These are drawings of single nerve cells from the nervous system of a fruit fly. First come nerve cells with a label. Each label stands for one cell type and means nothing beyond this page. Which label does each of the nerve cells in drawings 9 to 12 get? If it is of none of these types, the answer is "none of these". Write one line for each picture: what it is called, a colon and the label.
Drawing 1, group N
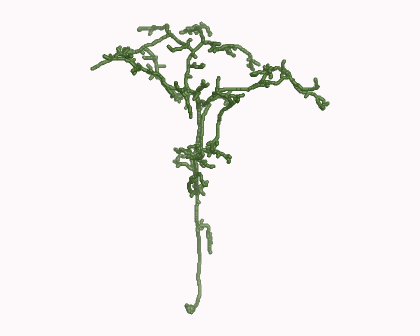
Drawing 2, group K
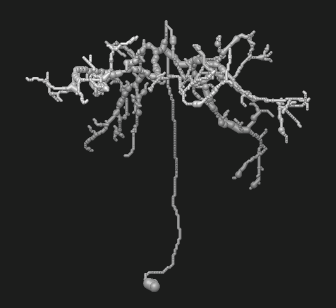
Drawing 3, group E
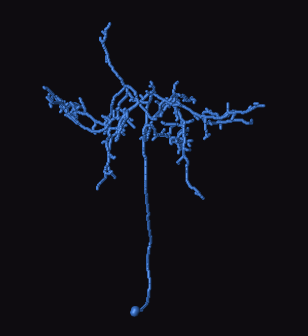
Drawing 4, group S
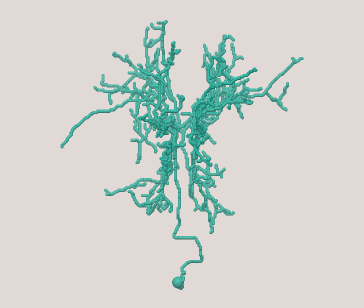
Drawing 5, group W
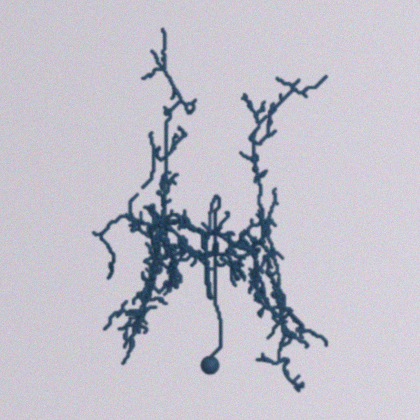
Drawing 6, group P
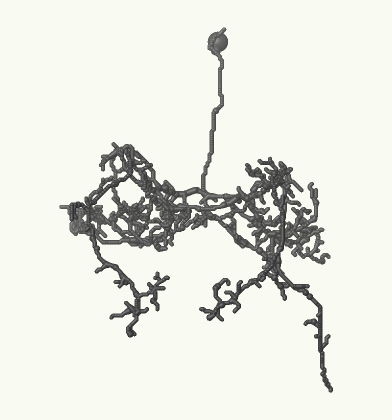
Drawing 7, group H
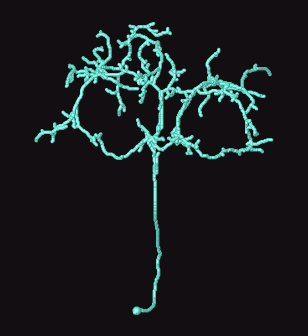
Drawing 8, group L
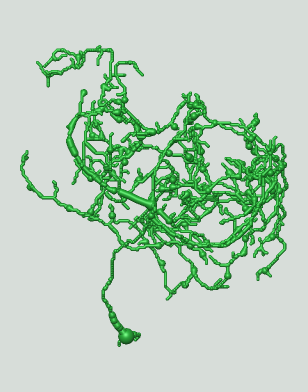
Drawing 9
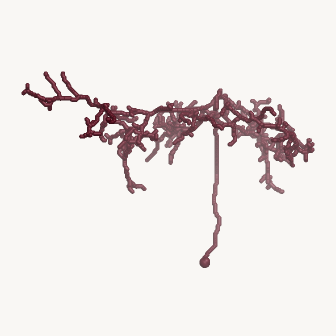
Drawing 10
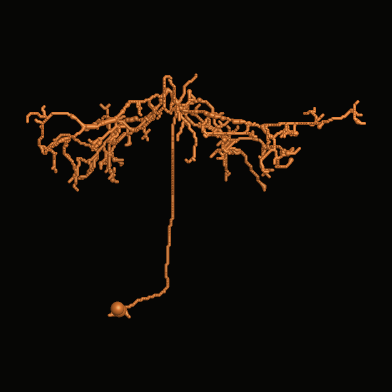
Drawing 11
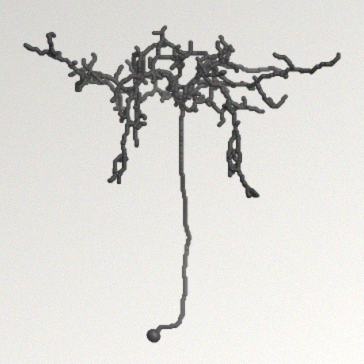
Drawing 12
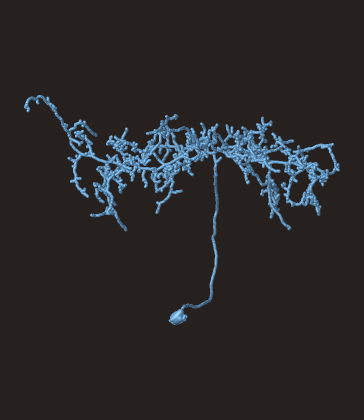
9: group K
10: group K
11: group E
12: group K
